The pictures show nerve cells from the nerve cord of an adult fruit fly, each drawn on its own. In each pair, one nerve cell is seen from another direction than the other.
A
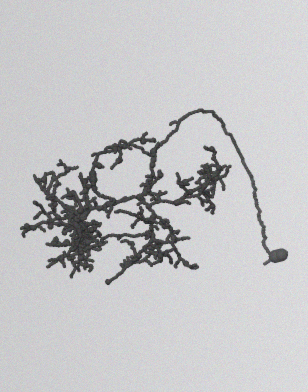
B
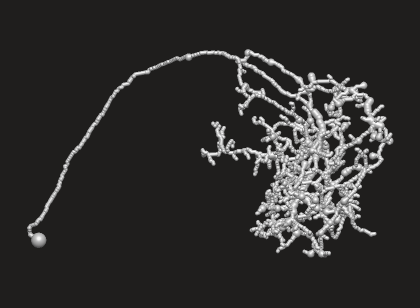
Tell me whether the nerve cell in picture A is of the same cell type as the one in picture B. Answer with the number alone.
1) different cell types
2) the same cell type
2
